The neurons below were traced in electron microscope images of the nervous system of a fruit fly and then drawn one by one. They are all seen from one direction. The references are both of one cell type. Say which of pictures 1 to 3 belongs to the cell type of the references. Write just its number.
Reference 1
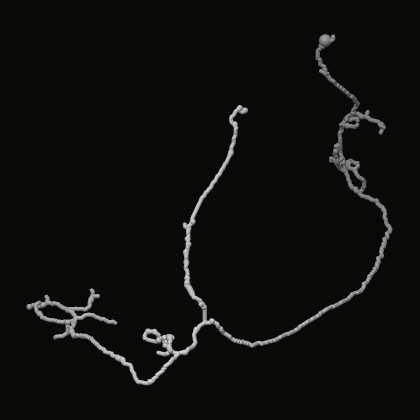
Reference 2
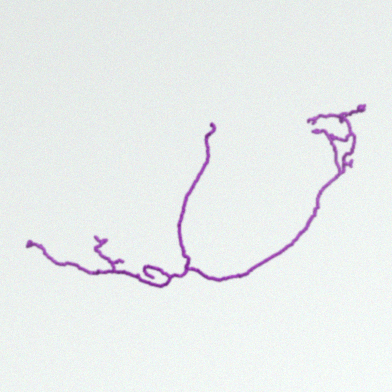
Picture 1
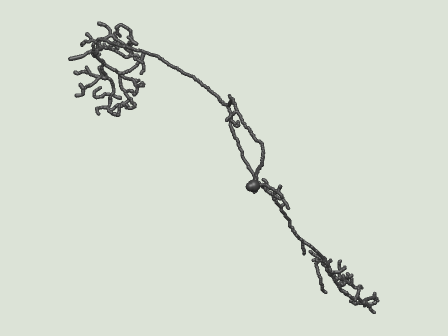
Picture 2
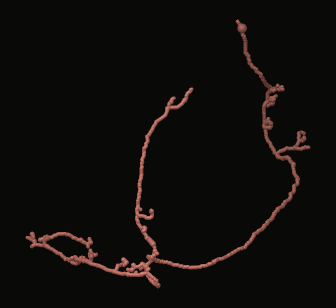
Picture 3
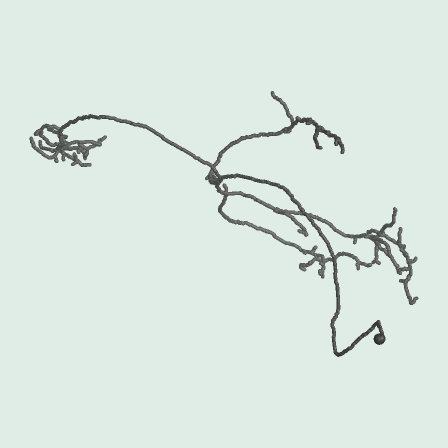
2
